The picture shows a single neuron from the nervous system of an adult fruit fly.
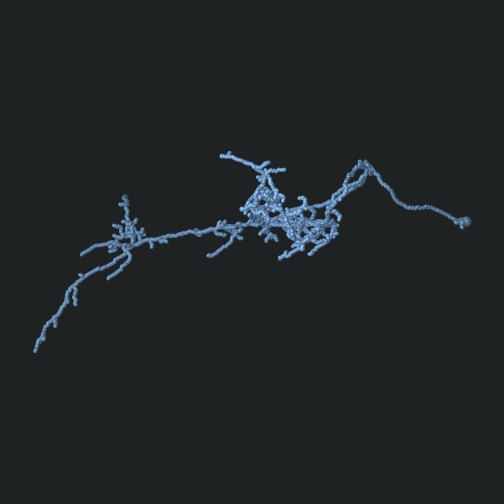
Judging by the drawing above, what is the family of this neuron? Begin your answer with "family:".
family: hemilineage LHa2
